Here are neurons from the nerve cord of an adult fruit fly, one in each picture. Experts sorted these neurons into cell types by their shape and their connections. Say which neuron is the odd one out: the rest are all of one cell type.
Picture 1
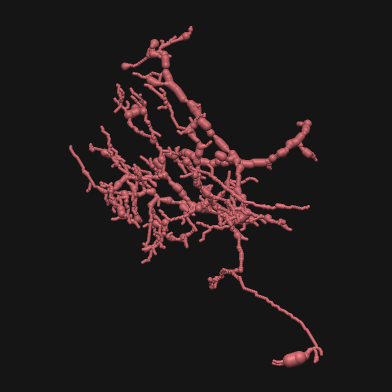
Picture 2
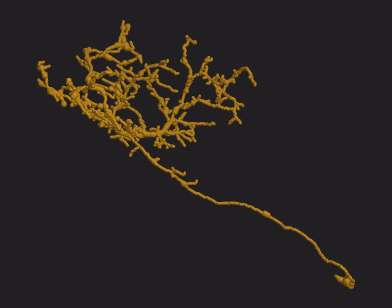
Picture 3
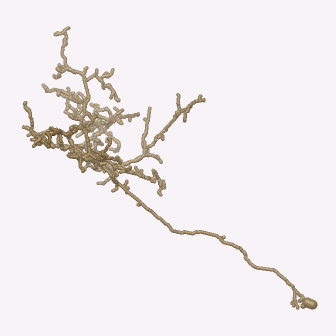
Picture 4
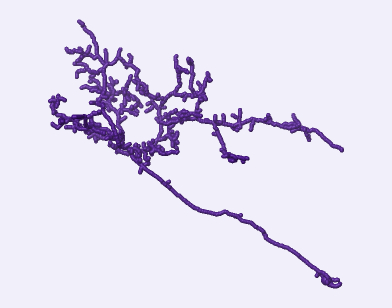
Picture 1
